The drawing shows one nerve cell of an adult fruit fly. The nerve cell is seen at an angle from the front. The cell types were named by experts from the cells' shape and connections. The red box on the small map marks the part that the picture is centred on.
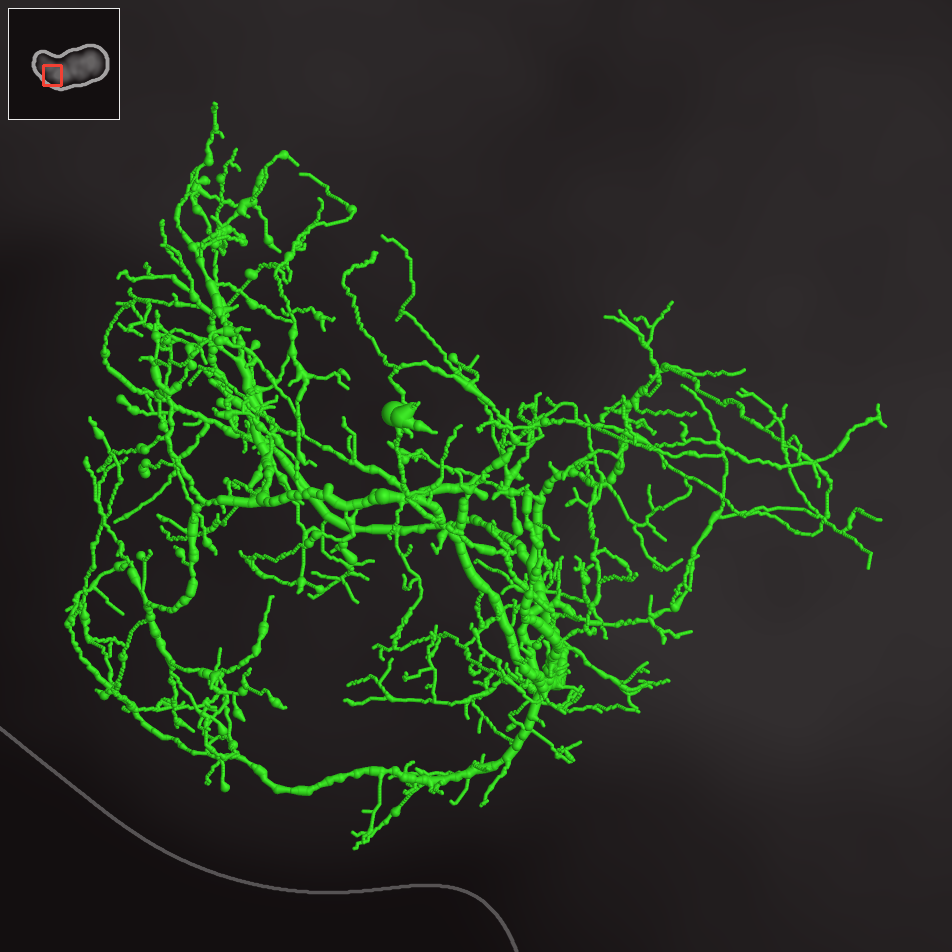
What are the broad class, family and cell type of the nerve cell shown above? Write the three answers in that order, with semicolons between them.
nerve-cord intrinsic neuron; hemilineage 17A; IN17A028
